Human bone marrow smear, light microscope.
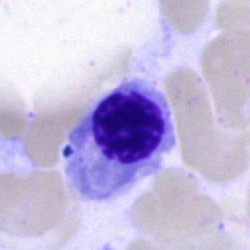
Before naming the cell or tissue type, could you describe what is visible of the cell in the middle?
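The nucleus is positioned off-centre, toward the upper right of the cell, and no nucleolus can be seen within it. No granules are present in the cytoplasm. At the left edge of the cytoplasm lies a single small dark dot. Answer: an erythroblast.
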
